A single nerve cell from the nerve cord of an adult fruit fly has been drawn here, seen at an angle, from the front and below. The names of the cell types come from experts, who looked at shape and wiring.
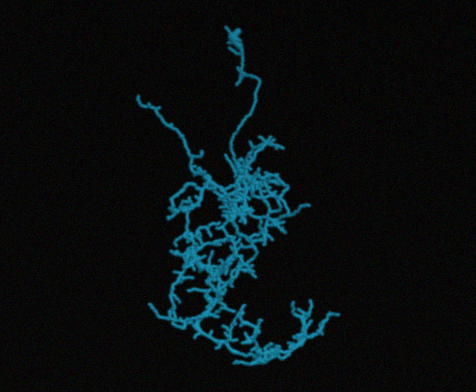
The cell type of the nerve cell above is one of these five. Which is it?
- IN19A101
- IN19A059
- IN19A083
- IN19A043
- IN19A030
IN19A059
